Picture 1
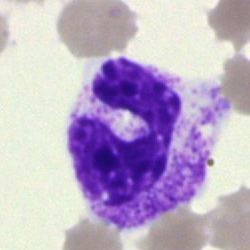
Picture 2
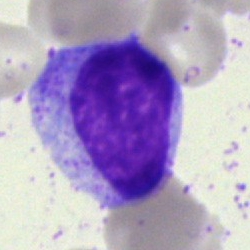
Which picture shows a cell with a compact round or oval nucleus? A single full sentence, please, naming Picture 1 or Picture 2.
The cell in Picture 2 has a round or oval nucleus that is compact.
